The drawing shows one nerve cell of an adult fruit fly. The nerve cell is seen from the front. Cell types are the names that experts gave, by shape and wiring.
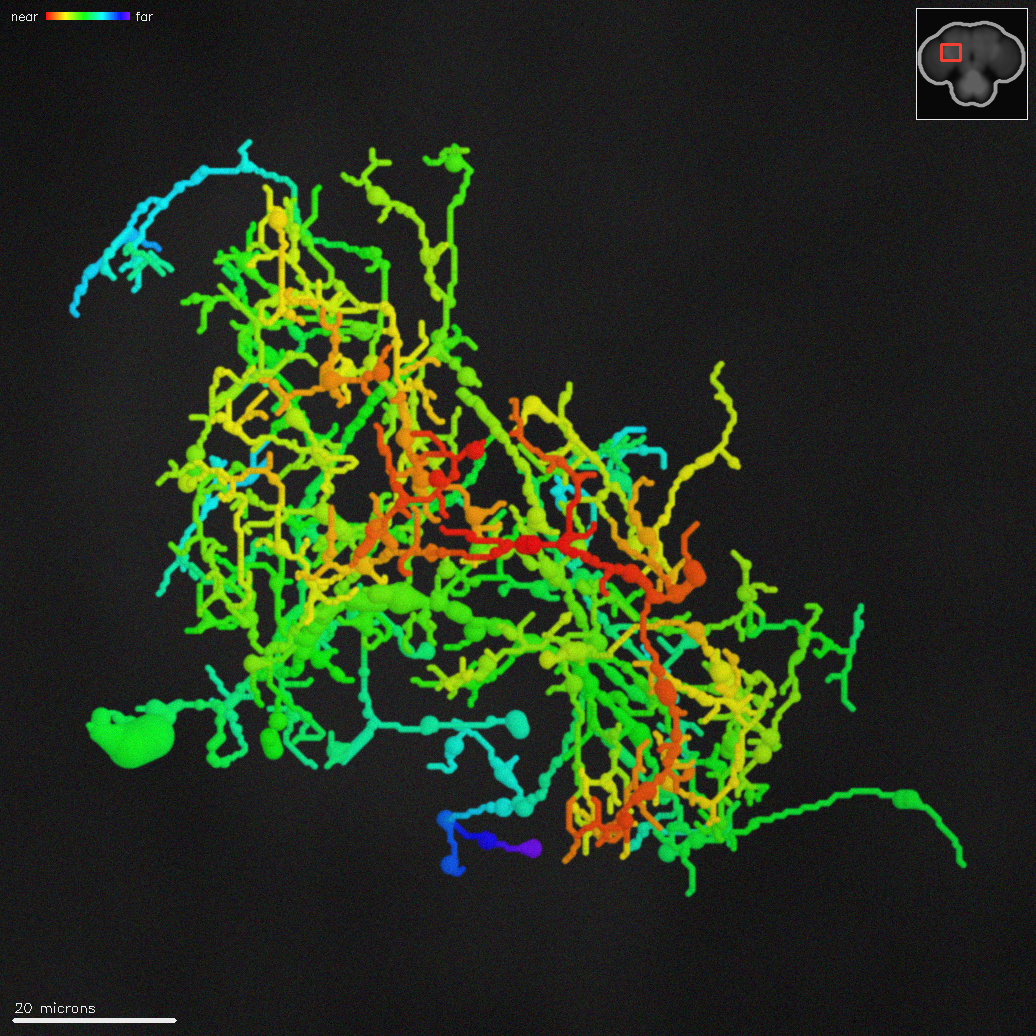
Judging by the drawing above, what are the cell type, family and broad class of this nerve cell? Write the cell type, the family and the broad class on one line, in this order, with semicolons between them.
CB2538; hemilineage VLPl&p2_lateral; central-brain intrinsic neuron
